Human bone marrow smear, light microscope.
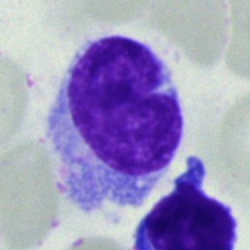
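Hairy cell, centre of a stained human bone marrow smear. The nucleus sits toward the upper right, leaving most cytoplasm to the left and below. That cytoplasm looks pale bluish-lilac, filled, I'd say, with fine, small granules; no clear vacuoles that I can see.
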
